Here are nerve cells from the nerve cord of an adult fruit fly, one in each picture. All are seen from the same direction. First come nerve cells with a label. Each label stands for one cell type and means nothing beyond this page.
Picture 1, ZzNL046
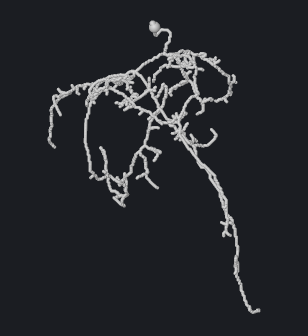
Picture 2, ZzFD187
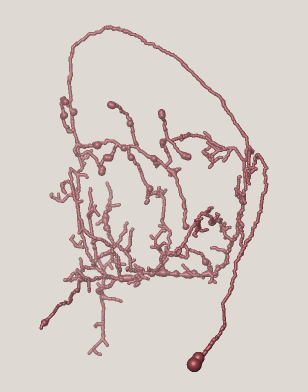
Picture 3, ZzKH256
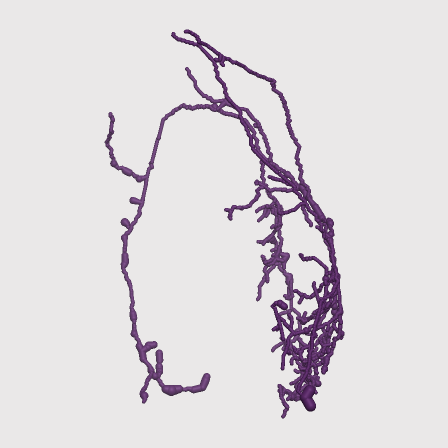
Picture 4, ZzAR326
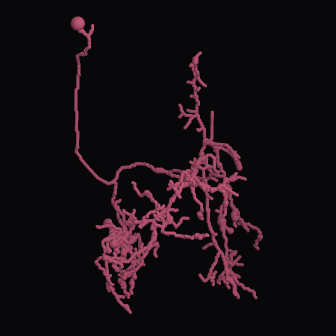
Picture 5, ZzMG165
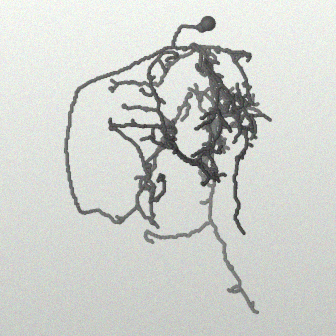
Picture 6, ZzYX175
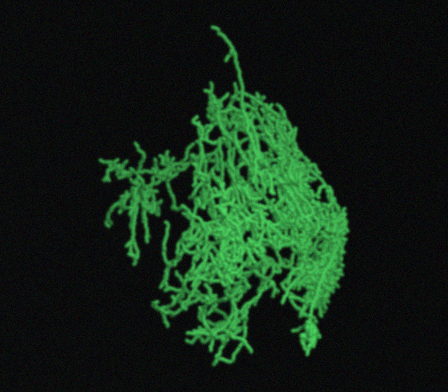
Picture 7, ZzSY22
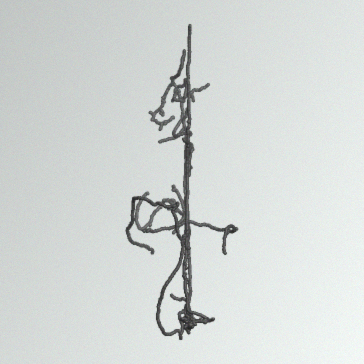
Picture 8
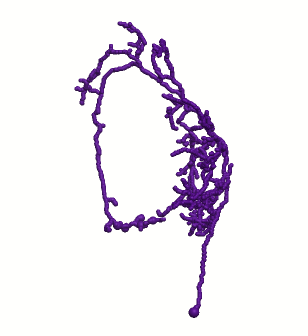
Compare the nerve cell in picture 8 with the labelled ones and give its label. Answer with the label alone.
ZzKH256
